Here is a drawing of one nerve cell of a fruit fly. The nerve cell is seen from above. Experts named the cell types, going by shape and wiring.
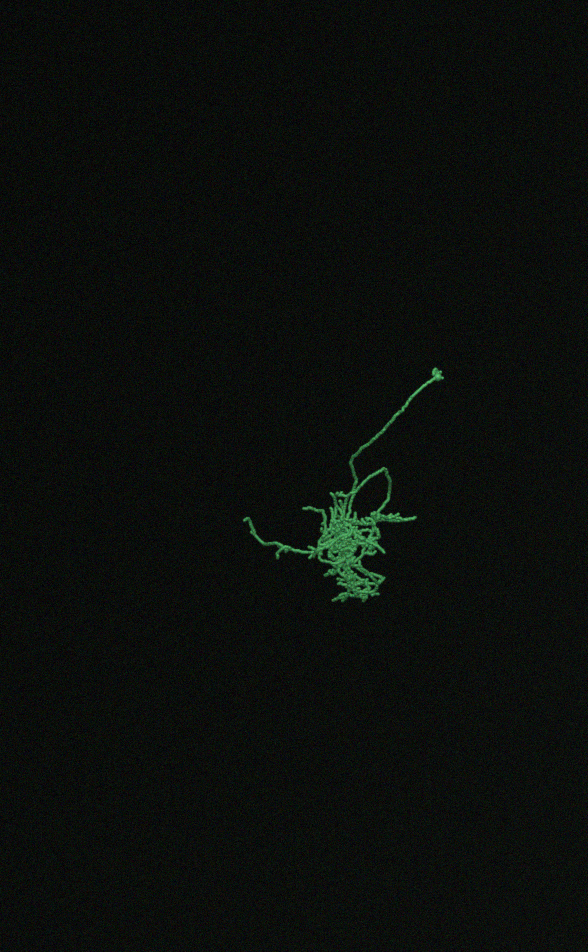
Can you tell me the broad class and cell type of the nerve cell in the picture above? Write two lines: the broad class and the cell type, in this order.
central-brain intrinsic neuron
PS027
